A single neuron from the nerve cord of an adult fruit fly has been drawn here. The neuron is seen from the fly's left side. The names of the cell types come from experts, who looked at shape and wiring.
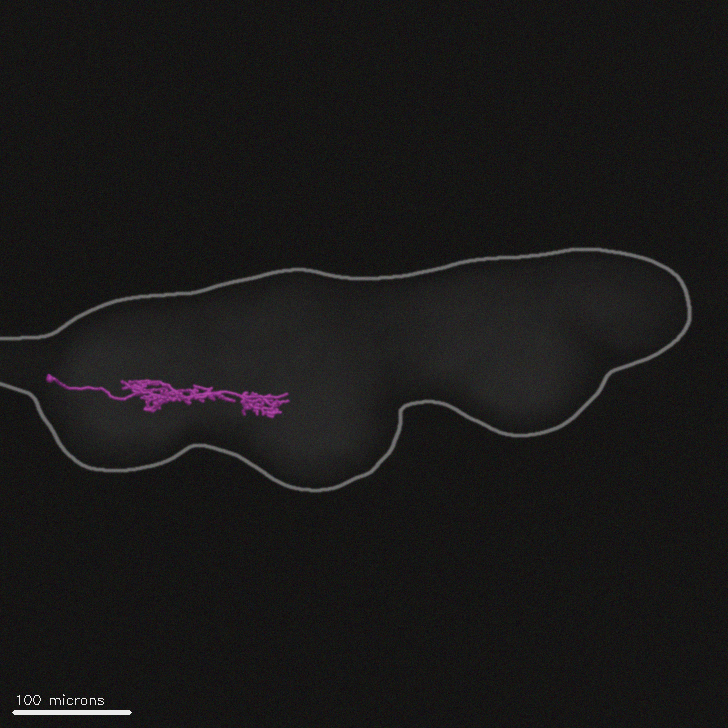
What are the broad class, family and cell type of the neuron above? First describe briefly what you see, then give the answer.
By the scale bar it is about 200 microns wide in this view. In this view it is more than twice as wide as it is tall. This is a nerve-cord intrinsic neuron. The family is hemilineage 09A. The cell type is IN09A020.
